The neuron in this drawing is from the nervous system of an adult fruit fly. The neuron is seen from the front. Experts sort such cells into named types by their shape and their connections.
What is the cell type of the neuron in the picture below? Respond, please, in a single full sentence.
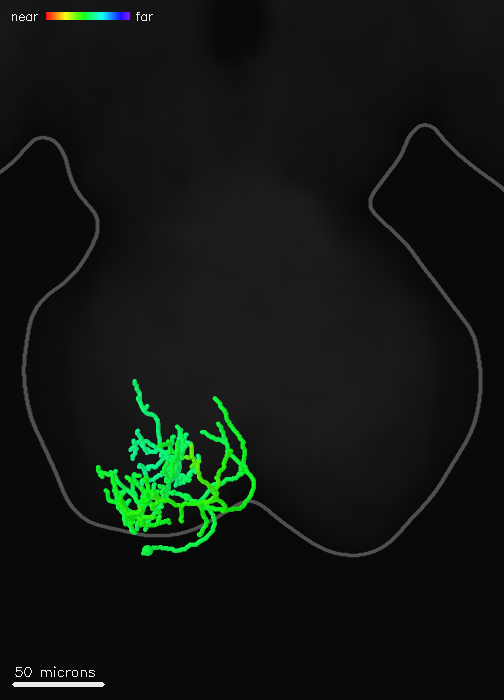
As its cell type, this neuron has IN01B015.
